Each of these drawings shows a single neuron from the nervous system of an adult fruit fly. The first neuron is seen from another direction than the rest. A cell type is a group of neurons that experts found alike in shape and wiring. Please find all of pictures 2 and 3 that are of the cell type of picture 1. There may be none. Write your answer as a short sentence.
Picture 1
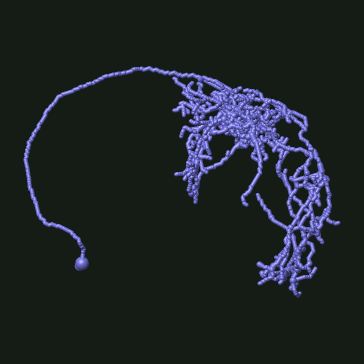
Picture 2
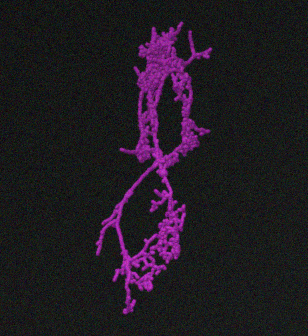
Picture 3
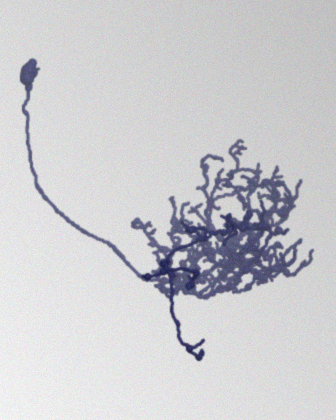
Picture 3 is of the same cell type.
